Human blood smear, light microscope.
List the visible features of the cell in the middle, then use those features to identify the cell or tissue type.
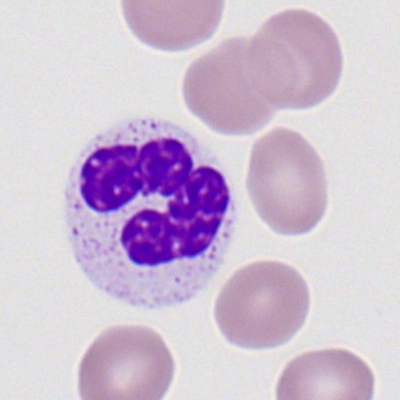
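Round cell, smooth outline. Nucleus divided into several lobes, curved around a small central gap. Chromatin dark purple, coarsely clumped. Small reddish-purple granules scattered through the cytoplasm. Cell type: segmented neutrophil.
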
